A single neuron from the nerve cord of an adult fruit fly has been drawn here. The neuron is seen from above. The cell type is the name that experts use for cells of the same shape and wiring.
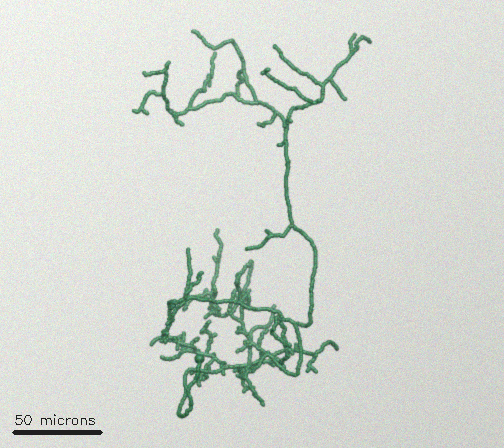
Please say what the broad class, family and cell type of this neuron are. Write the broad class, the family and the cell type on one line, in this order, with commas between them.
nerve-cord intrinsic neuron, hemilineage 19B, IN19B047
